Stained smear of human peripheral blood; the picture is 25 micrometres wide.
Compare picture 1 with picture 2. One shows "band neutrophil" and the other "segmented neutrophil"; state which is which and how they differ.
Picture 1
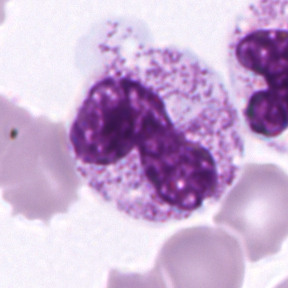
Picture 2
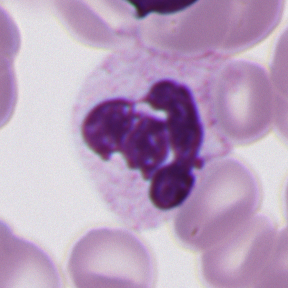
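Take picture 1 as the band neutrophil and picture 2 as the segmented neutrophil. Look at the nucleus first: in picture 1 it has two lobes, set on a diagonal from upper left to lower right, and a broad band joins them.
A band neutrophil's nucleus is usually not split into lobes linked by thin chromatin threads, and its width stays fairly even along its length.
In picture 2, the nucleus is divided into several lobes.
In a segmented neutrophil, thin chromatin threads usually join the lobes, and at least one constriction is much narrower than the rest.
Now the cytoplasm: picture 1 has plenty of pale lilac cytoplasm with many small purple granules, while picture 2 has pale pinkish-lilac cytoplasm with fine pink-lilac granules and no vacuoles.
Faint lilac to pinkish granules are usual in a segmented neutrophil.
Some things are shared: both outlines are roughly round, and both cells have dark purple, coarsely clumped chromatin.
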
